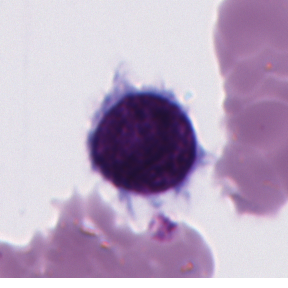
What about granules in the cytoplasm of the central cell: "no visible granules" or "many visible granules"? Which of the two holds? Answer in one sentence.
No granules can be seen in the cytoplasm of this cell.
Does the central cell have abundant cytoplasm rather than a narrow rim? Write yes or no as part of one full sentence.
No, most of the cell is taken up by its nucleus.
